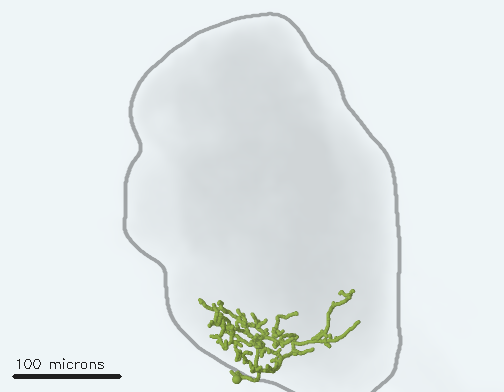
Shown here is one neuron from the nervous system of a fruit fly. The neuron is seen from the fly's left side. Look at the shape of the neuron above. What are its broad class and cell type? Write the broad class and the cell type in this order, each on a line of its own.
motor neuron of the brain
MN4b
